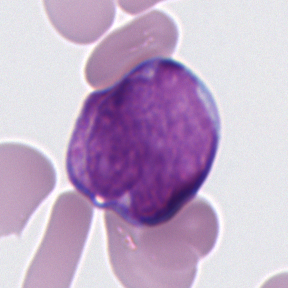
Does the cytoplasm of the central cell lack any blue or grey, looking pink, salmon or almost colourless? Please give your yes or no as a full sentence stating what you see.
No, this cell's cytoplasm is deep, dark or strong blue rather than pink.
